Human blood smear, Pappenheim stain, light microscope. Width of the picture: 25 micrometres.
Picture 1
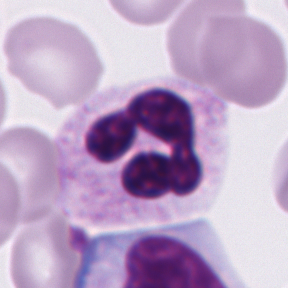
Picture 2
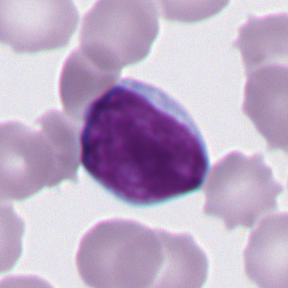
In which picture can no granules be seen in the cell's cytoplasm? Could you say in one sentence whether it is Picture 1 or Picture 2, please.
It is the cell in Picture 2 whose cytoplasm shows no visible granules.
